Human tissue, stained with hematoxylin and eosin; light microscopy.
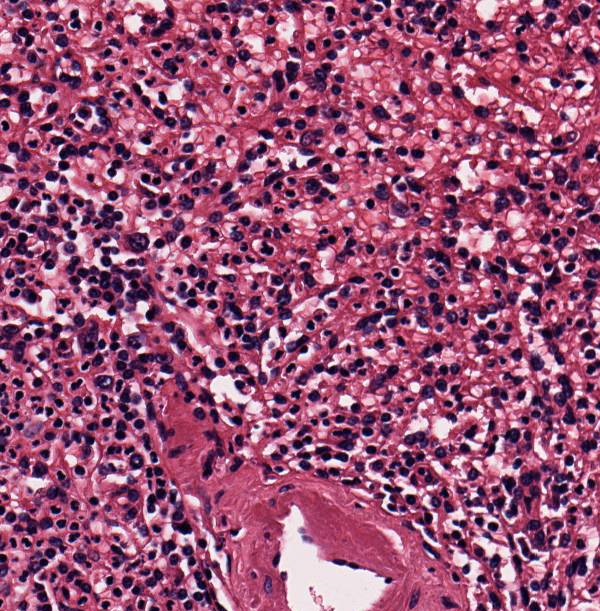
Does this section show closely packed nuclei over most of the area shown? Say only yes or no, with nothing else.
Yes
